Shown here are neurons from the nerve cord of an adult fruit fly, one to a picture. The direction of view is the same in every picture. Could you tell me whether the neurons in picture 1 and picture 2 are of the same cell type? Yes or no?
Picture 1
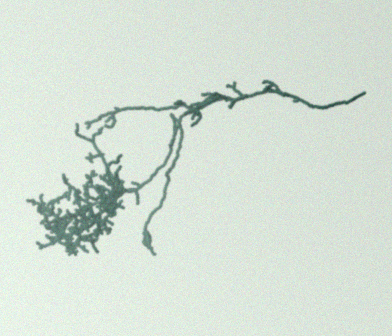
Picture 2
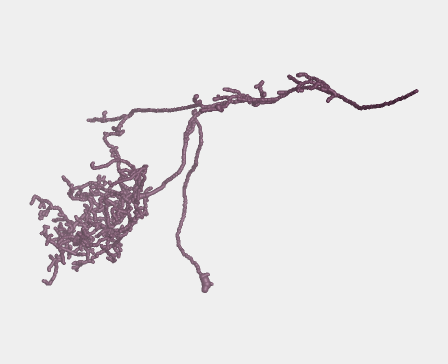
yes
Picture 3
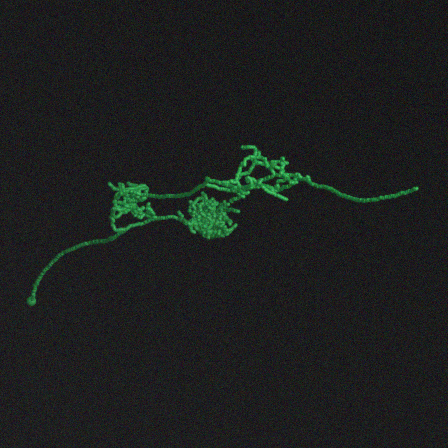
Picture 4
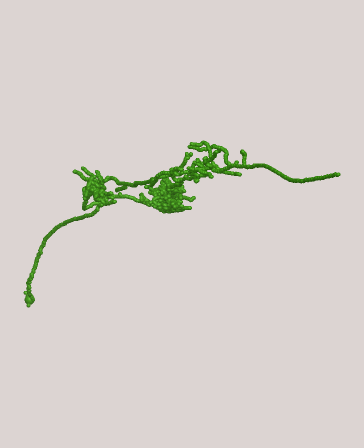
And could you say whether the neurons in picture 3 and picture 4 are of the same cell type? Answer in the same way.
yes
